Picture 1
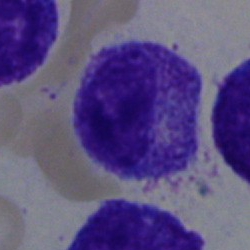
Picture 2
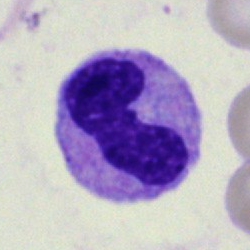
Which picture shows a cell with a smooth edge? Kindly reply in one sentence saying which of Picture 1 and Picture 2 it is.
The cell whose outline is smooth is the one in picture 2.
